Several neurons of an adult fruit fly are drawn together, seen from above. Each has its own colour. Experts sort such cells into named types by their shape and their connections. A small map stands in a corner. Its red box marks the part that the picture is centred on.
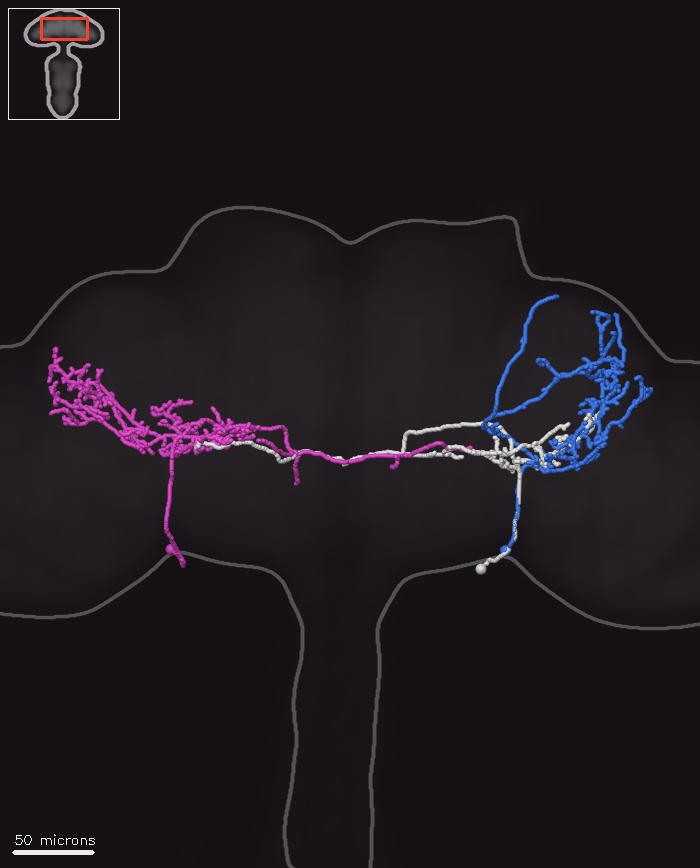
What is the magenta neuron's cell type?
PVLP128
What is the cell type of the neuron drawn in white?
PLP165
